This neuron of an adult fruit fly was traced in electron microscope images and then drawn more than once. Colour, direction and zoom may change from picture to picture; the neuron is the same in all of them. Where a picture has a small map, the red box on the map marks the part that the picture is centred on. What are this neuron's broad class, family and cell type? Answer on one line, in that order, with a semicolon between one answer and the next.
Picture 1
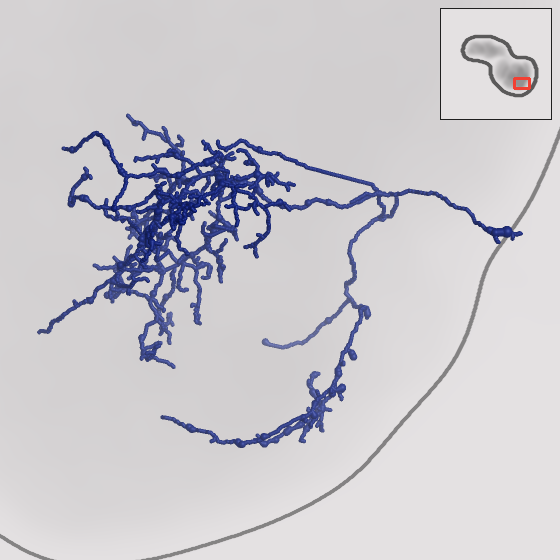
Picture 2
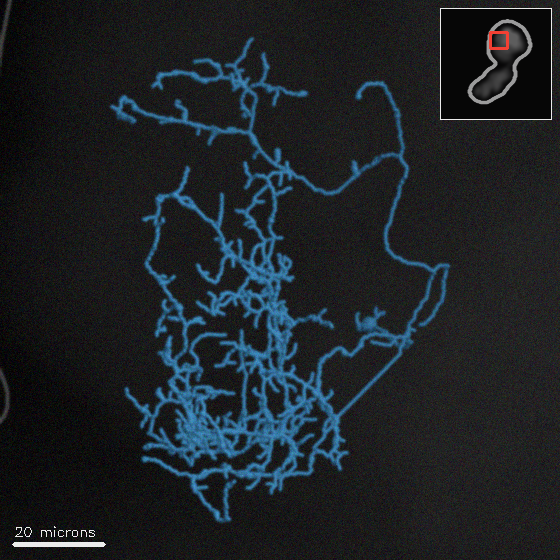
central-brain intrinsic neuron; hemilineage SLPav1_medial; LHAV3e2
